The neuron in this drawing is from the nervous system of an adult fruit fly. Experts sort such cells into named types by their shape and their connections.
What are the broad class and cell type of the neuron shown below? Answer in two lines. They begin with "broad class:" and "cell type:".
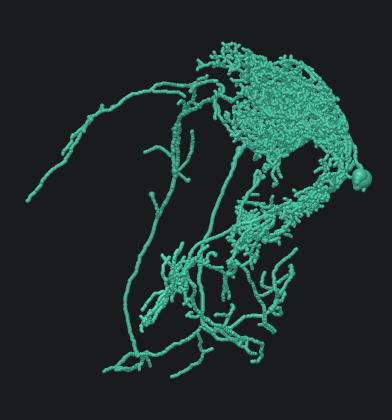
broad class: central-brain intrinsic neuron
cell type: CRE011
